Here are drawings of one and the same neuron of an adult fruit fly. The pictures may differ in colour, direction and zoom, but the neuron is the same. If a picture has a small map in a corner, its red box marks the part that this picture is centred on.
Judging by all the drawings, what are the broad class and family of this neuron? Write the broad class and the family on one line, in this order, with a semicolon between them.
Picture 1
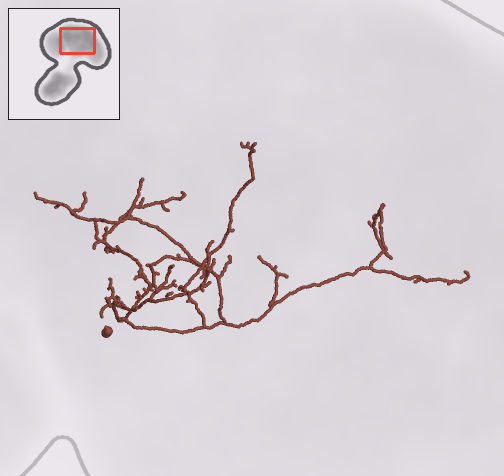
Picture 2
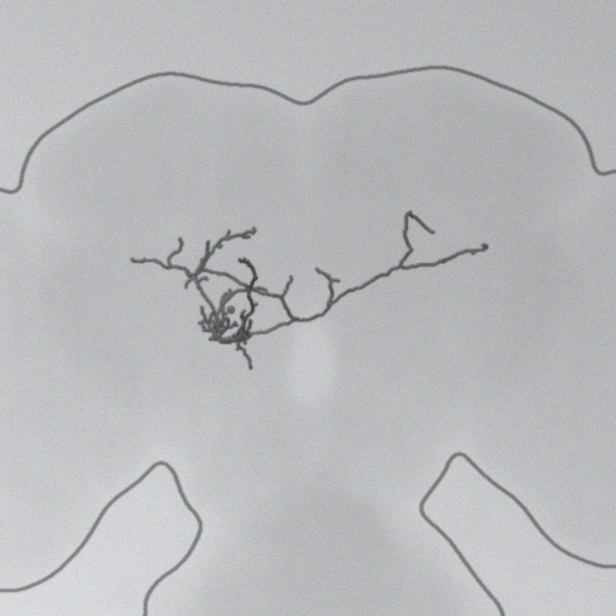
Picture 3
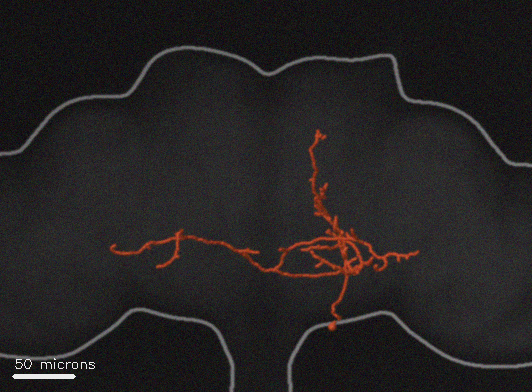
central-brain intrinsic neuron; hemilineage DM6_ventral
